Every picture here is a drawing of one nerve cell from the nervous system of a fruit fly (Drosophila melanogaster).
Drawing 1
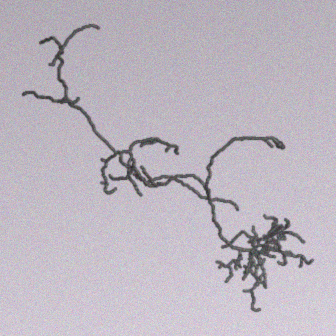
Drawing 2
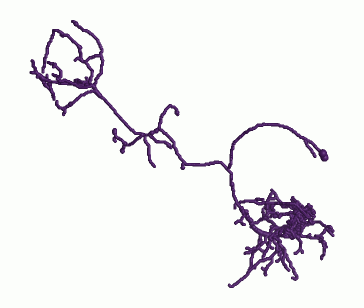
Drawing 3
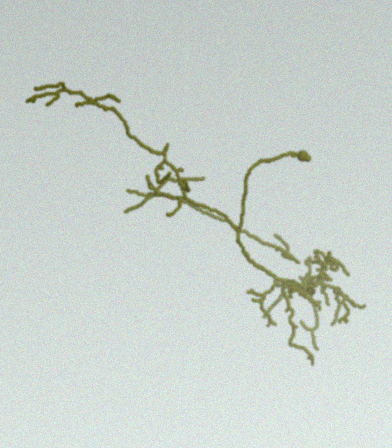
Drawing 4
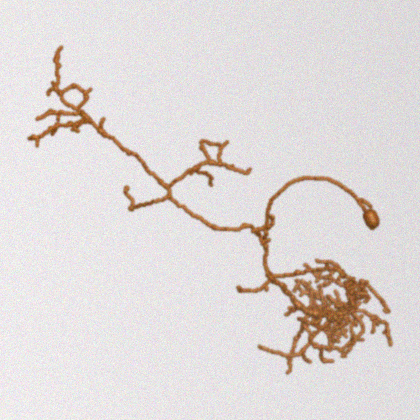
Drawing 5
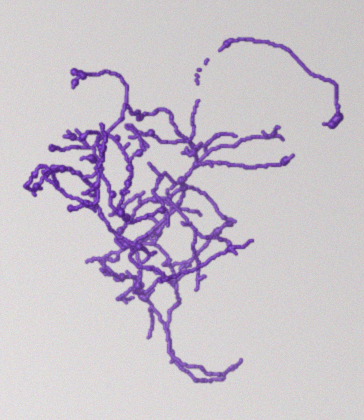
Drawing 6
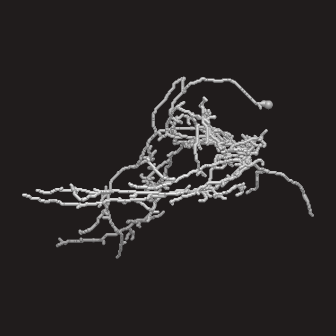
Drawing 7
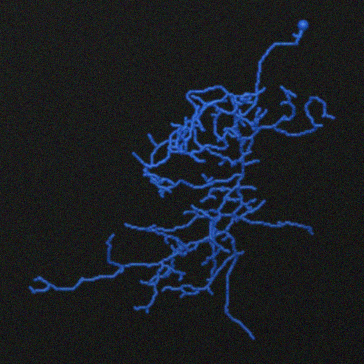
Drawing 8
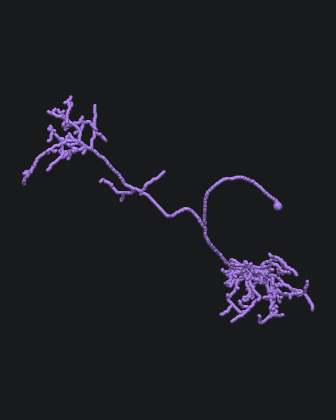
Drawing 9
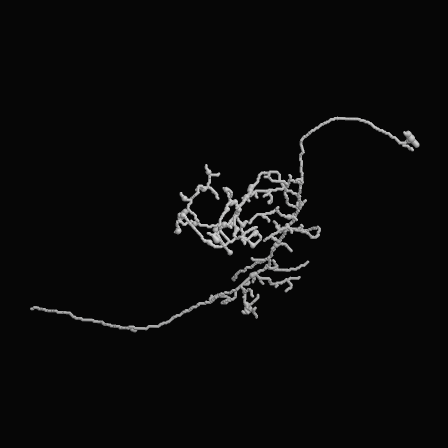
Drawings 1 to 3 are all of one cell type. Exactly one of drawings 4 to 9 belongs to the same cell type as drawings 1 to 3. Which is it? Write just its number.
4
